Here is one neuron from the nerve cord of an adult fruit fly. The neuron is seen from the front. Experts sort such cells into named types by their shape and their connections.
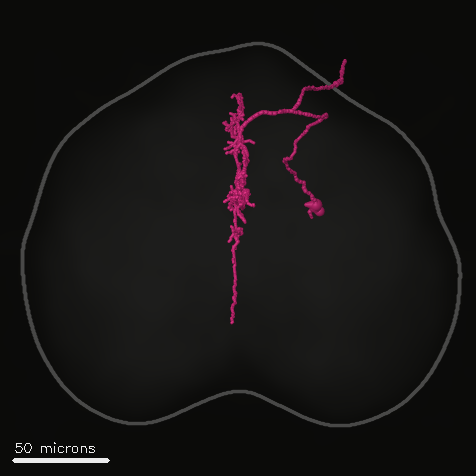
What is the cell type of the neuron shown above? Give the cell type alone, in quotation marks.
"ENXXX226"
